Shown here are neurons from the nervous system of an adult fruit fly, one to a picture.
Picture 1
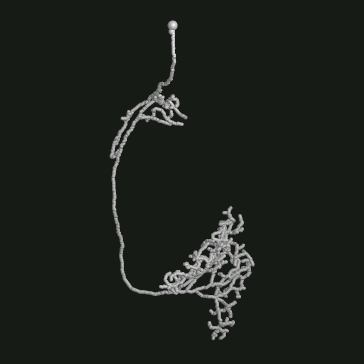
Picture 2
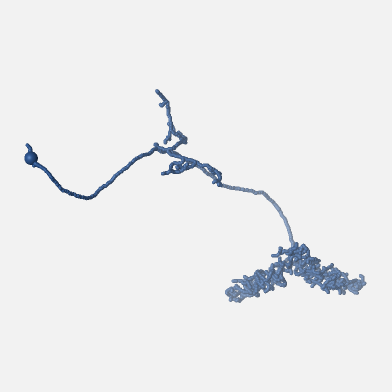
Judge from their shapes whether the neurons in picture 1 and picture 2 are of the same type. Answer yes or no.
yes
